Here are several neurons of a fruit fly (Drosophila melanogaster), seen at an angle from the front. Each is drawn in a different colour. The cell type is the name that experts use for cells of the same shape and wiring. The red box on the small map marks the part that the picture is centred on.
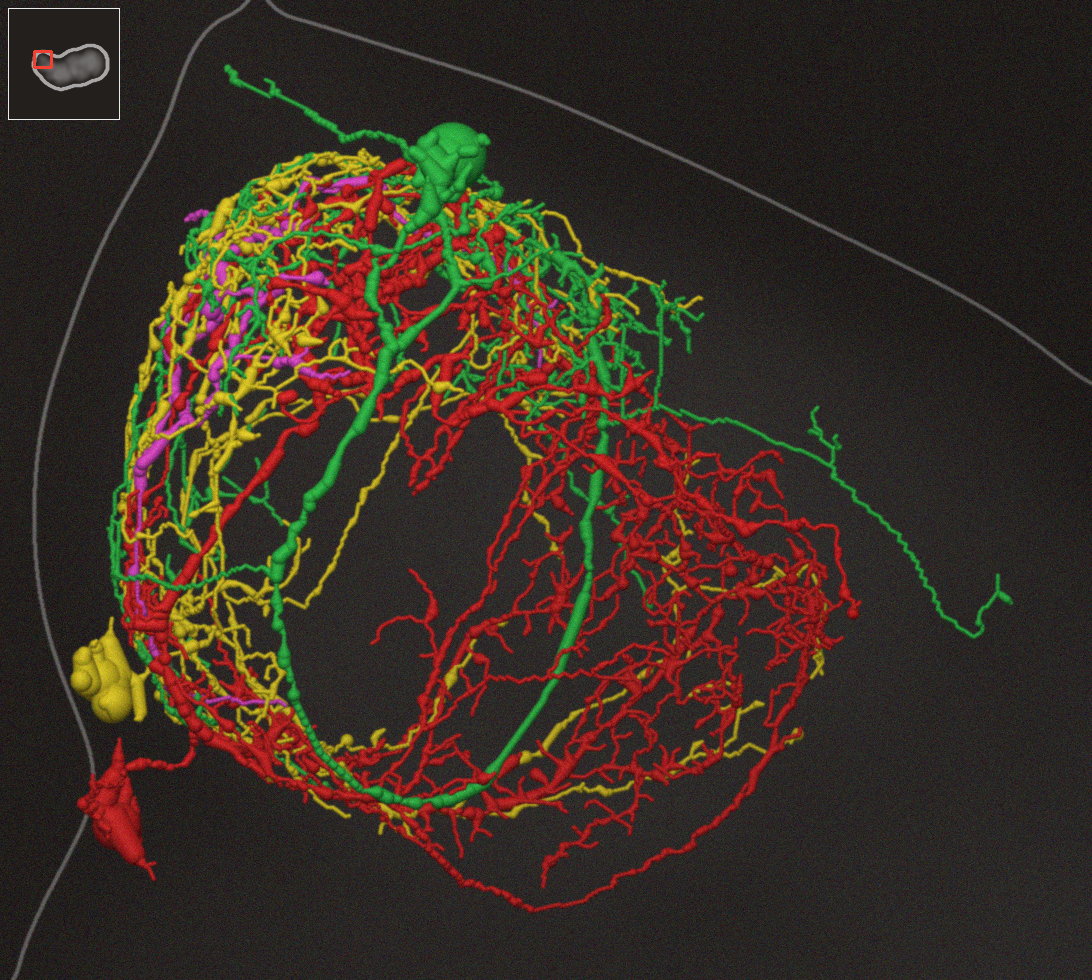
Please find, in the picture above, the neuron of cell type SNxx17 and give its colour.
magenta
